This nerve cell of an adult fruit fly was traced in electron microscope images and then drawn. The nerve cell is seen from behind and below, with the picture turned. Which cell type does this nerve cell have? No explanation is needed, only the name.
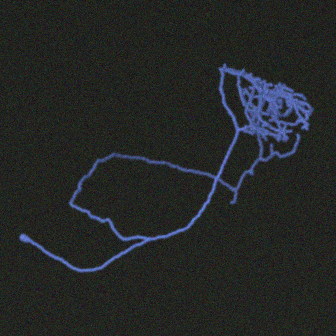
CB1774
